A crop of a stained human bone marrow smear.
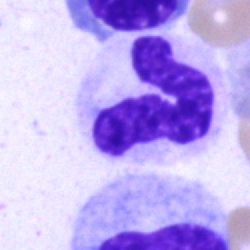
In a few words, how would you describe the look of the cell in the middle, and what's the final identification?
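Starting with the outline, I see it is rounded and smooth-edged. The nucleus is a single band, not segmented, and it folds back on itself. Its chromatin looks dense, dark purple and coarsely clumped. Around it there is plenty of pale pinkish-lilac cytoplasm. This one is a band neutrophil.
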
